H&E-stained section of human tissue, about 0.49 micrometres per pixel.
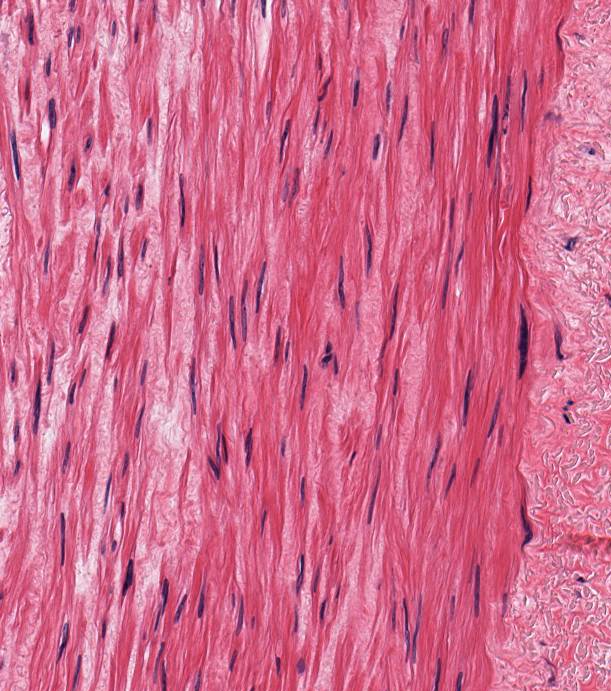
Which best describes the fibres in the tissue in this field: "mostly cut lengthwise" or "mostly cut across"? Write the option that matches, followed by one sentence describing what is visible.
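Mostly cut lengthwise. The fibres run roughly vertically, from top to bottom of the field, in parallel slightly wavy bundles.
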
